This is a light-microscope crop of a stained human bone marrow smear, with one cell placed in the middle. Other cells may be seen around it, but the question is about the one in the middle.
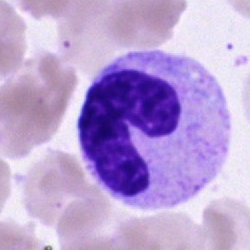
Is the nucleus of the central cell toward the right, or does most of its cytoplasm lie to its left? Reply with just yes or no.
No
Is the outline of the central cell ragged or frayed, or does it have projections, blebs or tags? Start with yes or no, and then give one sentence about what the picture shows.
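No. The cell outline is round and smooth.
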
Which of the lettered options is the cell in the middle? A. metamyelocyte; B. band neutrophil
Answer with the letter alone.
B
